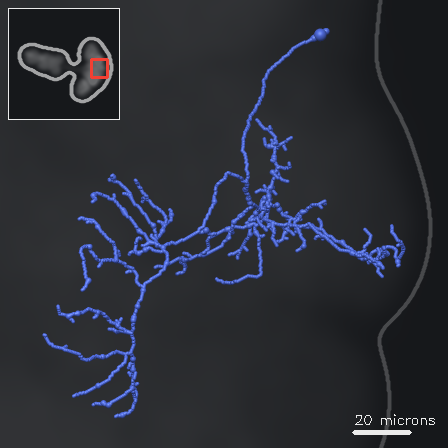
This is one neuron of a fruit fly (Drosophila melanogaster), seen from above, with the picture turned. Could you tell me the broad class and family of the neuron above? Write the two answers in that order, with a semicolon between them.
central-brain intrinsic neuron; hemilineage AOTUv4_ventral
